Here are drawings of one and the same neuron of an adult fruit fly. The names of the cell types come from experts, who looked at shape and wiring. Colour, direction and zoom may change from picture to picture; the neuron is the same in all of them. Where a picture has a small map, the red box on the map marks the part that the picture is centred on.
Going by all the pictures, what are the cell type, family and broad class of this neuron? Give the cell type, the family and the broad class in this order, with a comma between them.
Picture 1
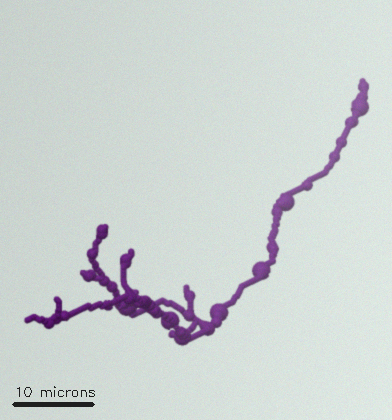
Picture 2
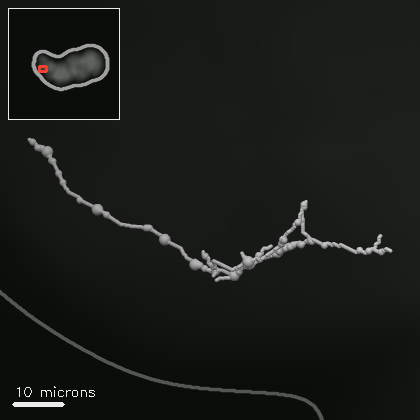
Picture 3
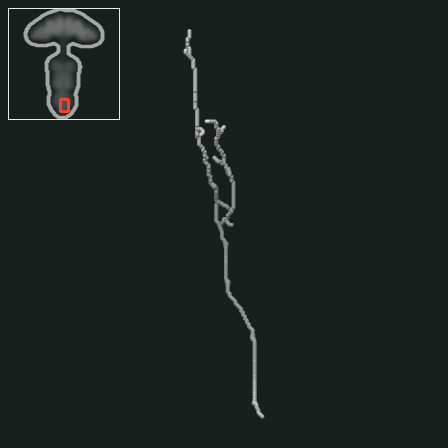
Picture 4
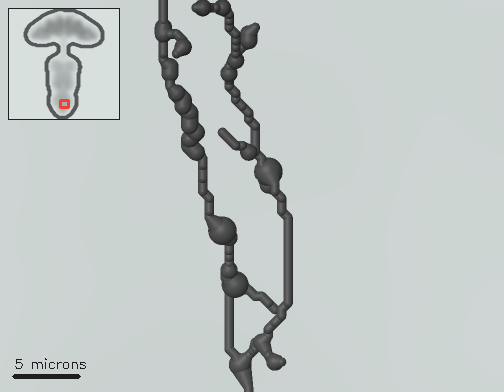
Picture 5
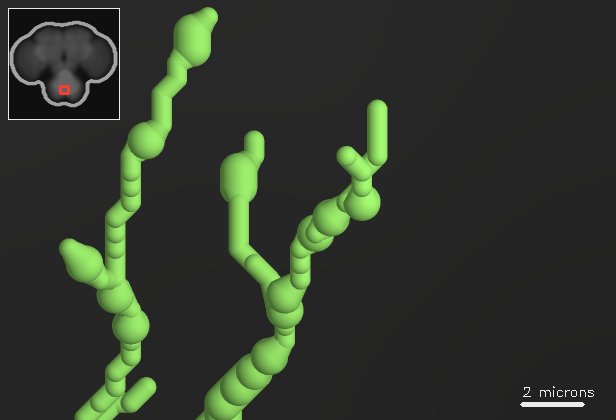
LgLG1b, class gustatory, sensory neuron entering the nerve cord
